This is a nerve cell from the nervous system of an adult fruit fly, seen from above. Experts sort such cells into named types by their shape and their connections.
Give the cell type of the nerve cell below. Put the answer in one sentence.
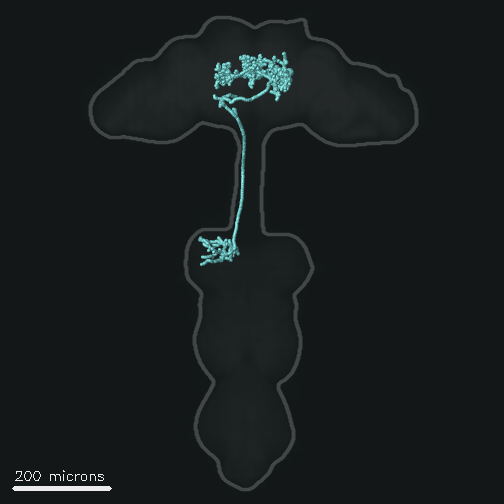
The cell type is DNge076.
